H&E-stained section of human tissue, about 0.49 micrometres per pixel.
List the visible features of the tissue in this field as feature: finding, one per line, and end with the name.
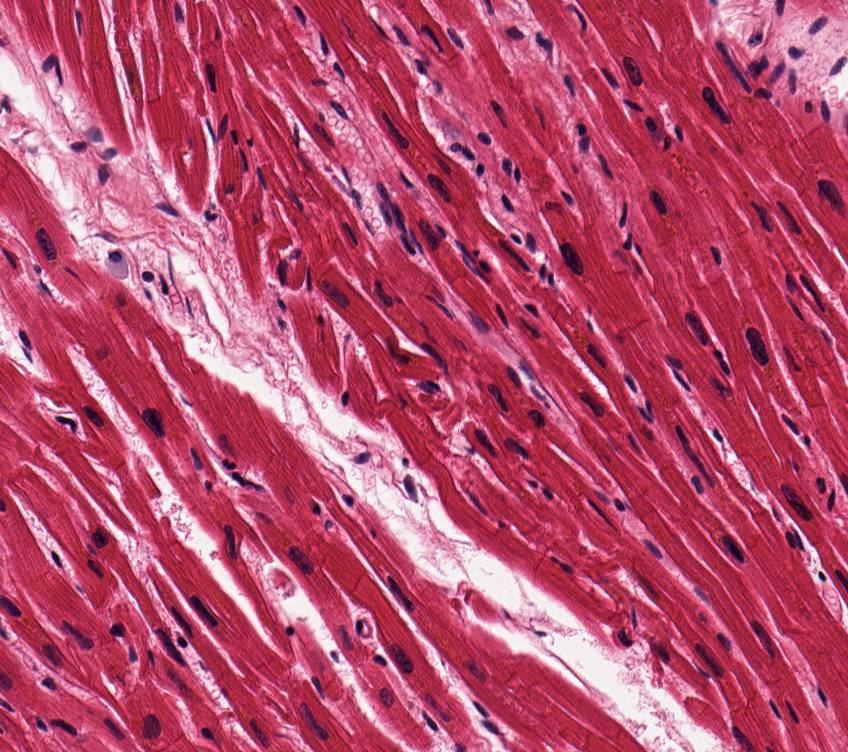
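Fibres: muscle, filling the field, running diagonally from upper left to lower right
Nuclei: oval, lying centrally within the fibres
Cytoplasm: deep pink, with fine cross-striations
Granules: fine, golden-brown, near the ends of some muscle cell nuclei
Tissue: left ventricle of the heart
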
